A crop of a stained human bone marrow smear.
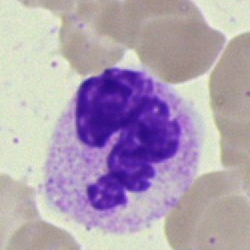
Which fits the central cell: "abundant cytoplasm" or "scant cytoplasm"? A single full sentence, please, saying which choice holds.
The cell has plenty of cytoplasm around its nucleus.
